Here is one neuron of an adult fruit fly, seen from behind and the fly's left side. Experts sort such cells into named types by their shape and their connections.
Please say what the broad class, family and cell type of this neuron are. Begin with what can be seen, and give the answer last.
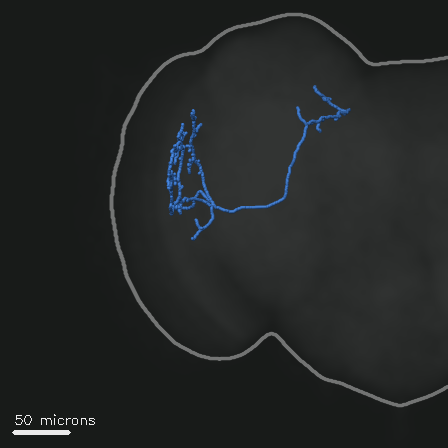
By the scale bar it is about 170 microns wide in this view. As drawn here it is about as wide as it is tall. It is a visual projection neuron. Its family is MeVP. Its cell type is MeVP16.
